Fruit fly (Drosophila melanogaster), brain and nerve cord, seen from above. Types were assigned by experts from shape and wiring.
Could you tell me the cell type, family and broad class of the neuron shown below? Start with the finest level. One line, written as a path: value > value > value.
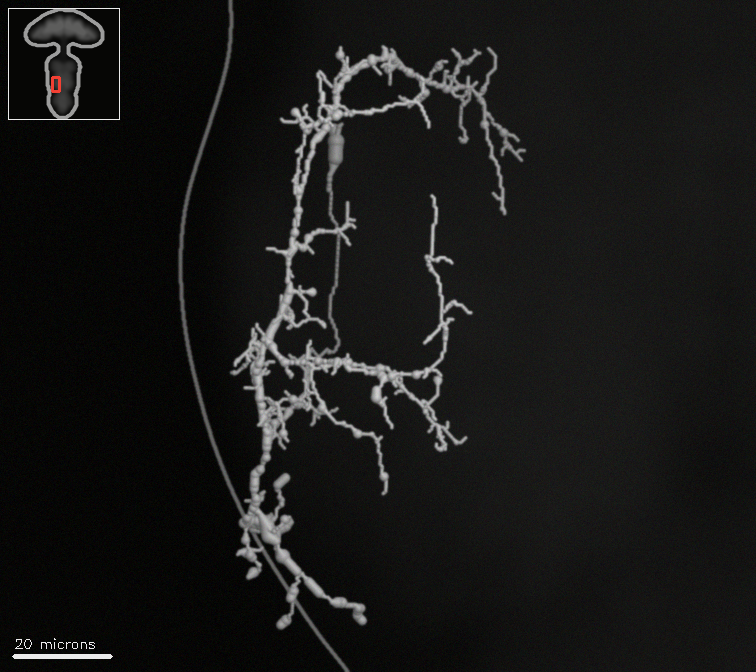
IN13A034 > hemilineage 13A > nerve-cord intrinsic neuron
